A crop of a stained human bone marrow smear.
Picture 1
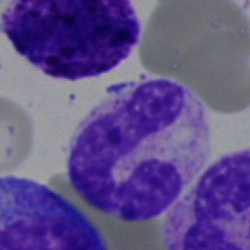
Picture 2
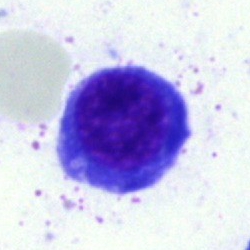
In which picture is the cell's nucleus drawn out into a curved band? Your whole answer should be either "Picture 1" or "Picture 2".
Picture 1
